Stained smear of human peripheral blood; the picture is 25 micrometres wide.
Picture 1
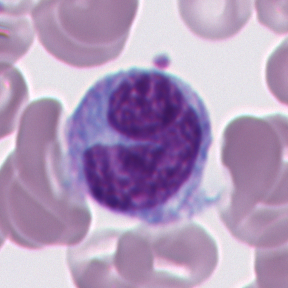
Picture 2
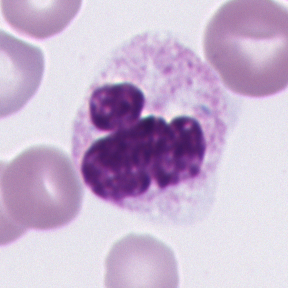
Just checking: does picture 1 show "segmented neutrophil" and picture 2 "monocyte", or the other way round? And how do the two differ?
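The monocyte is in picture 1, the segmented neutrophil in picture 2. In the monocyte, a pale cleft entering from the left folds the nucleus deeply; the nucleus measures about 12 by 9 micrometres.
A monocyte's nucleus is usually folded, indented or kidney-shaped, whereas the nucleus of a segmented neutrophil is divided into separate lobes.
The segmented neutrophil has dark purple, densely clumped chromatin. Neither cell shows nucleoli.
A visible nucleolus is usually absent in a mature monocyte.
The cytoplasm differs in colour: pale grey-blue in the monocyte, abundant and pale pinkish in the segmented neutrophil.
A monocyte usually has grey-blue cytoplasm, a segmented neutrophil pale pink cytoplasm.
The granules differ too: the monocyte holds only fine, faint, dust-like granules, whereas fine pink-lilac granules are scattered throughout the neutrophil's cytoplasm.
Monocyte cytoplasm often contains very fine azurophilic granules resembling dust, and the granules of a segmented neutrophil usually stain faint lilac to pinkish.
The monocyte is roughly round with a frayed edge at the lower right, and a small purple dot sits against its top edge; the neutrophil has no vacuoles and red cells lie close around it on several sides.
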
